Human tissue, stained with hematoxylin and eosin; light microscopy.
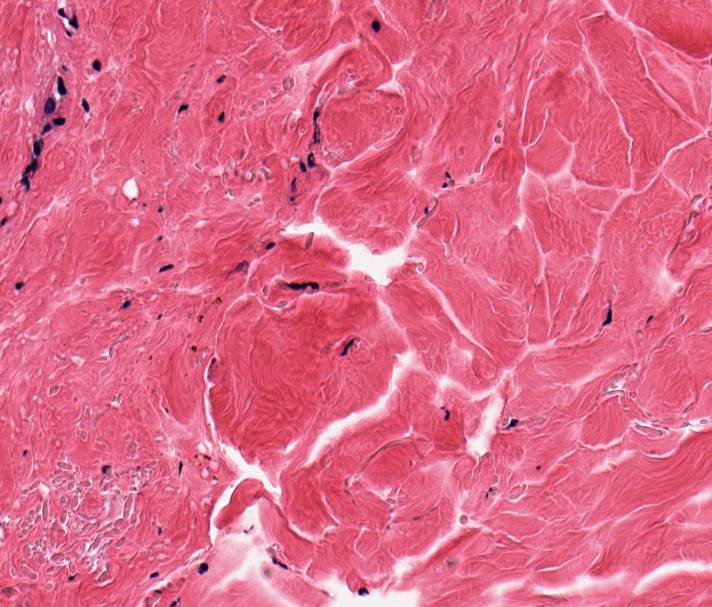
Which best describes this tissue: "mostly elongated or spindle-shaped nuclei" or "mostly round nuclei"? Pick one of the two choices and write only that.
Mostly elongated or spindle-shaped nuclei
